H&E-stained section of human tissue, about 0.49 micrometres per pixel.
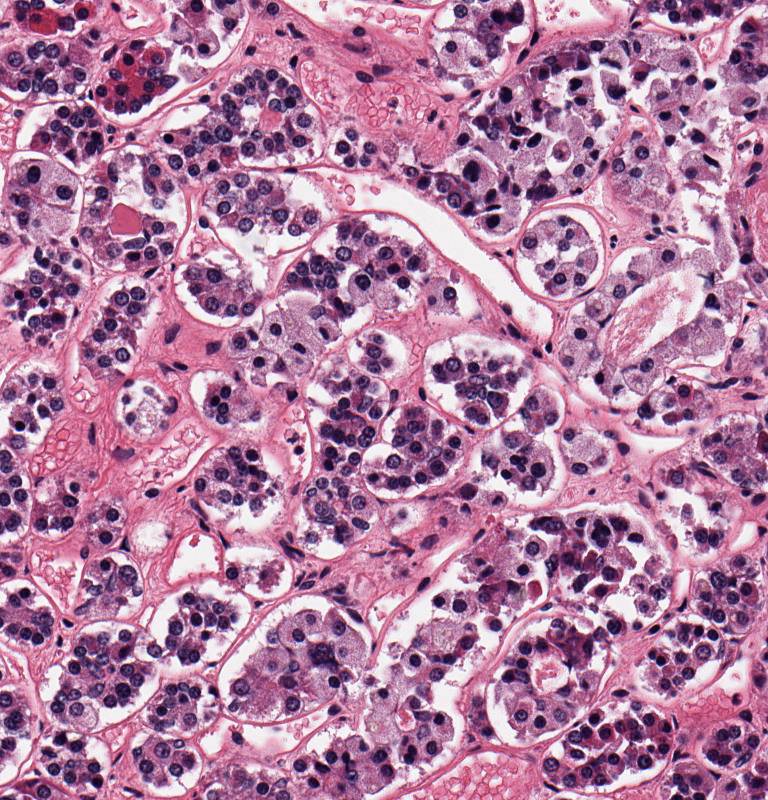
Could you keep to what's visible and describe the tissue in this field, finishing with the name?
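Across the field, cells sit in rounded to oval nests separated by thin pink septa. Those septa look like thin eosinophilic fibrous bands with scattered elongated spindle nuclei. Near the top left, a few cells in one nest stand out with intensely red cytoplasm. I see no fat cells anywhere. This is pituitary.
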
